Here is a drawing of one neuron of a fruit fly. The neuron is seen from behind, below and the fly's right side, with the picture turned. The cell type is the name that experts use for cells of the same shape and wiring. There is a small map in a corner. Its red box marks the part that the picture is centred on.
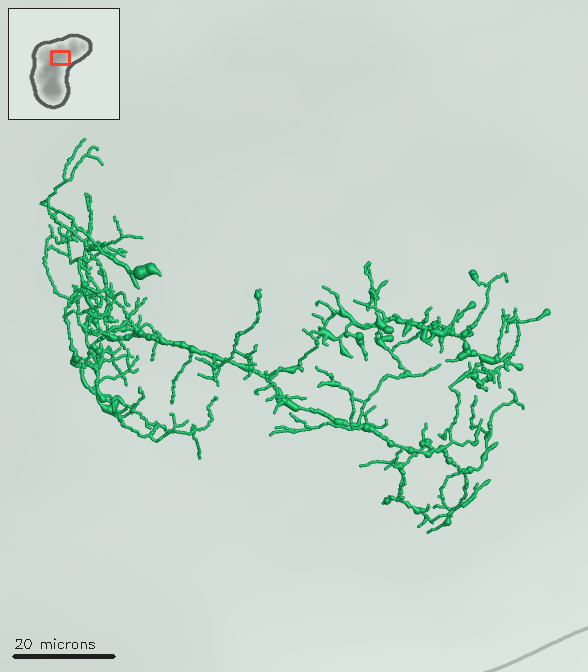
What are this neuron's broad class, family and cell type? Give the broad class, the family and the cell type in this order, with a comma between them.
nerve-cord intrinsic neuron, hemilineage 13A, IN13A062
